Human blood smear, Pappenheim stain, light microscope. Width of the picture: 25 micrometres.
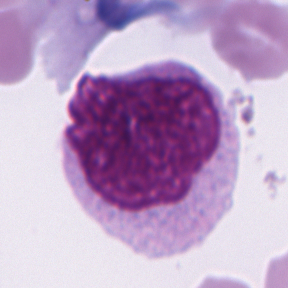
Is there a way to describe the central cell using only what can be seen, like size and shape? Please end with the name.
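Look first at the shape: the outline is roughly round and smooth, and the cell measures about 17 micrometres across. The nucleus takes up about 60% of the cell's area and sits toward the upper left. The rim of cytoplasm is broadest below and to the right of the nucleus. Notice the colour of that cytoplasm, a pale lilac rather than a deep blue, and the many fine, dust-like violet granules it holds. This cell is a monocyte.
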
